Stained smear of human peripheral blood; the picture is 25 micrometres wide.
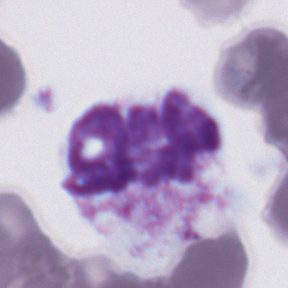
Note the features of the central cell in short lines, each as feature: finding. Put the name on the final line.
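Nucleus: several lobes side by side across the upper cell
Leftmost lobe: ring around a clear hole
Cytoplasm: many fine pinkish-violet granules
Granules: most plentiful below the nucleus
Name: segmented neutrophil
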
